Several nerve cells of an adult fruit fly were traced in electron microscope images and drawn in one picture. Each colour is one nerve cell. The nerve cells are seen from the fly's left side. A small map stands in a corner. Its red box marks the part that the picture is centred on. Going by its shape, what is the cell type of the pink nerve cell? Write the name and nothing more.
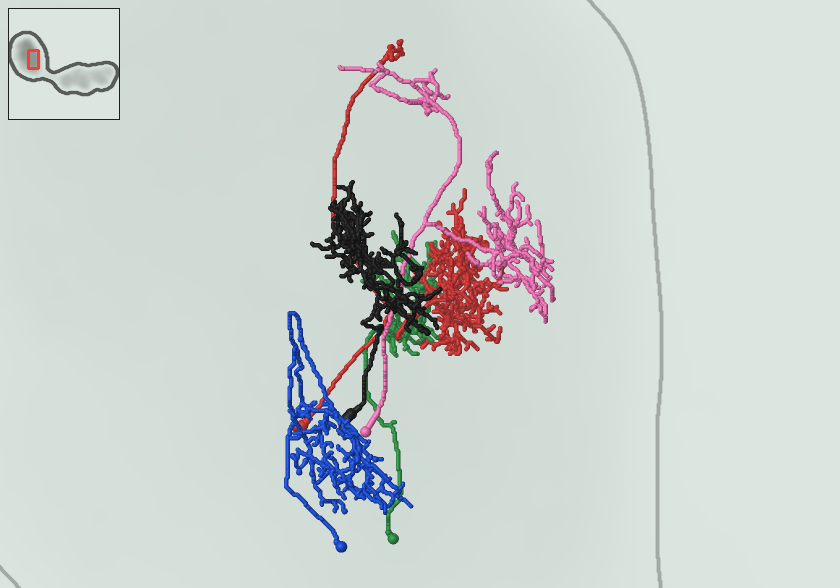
LC13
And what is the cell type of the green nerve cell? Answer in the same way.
Li27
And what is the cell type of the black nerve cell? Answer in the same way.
Li14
